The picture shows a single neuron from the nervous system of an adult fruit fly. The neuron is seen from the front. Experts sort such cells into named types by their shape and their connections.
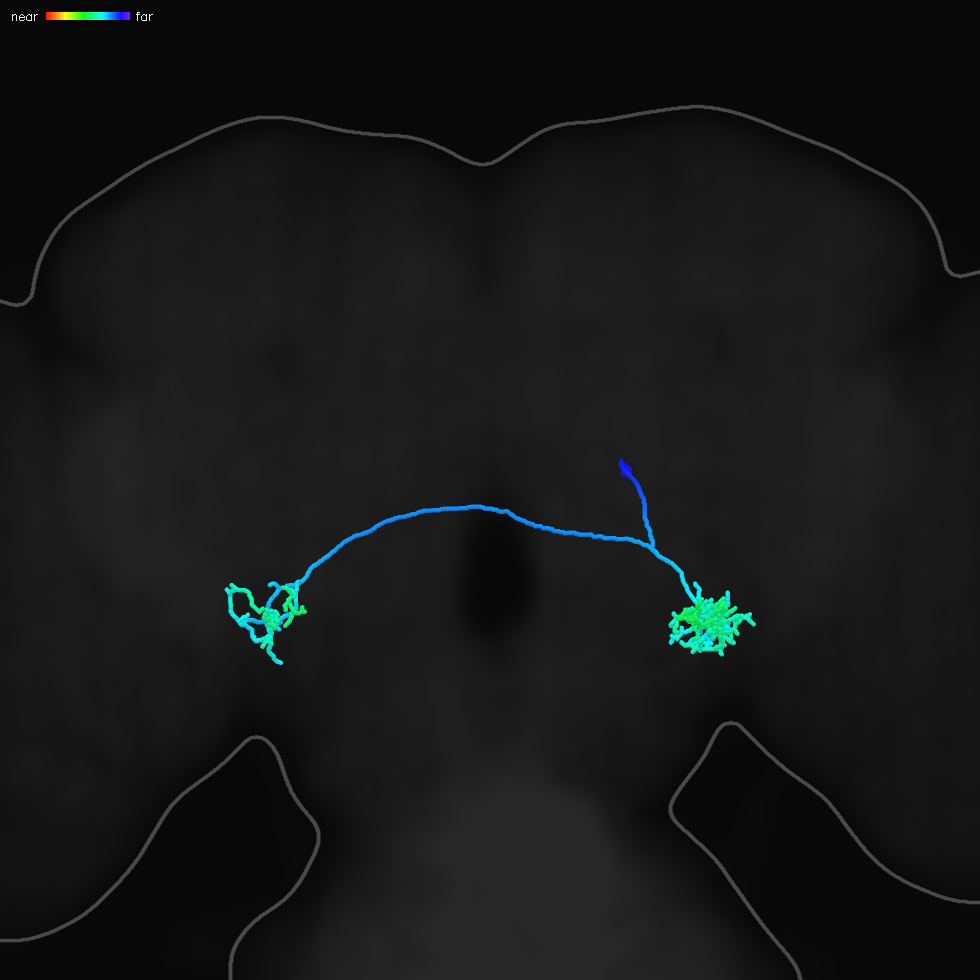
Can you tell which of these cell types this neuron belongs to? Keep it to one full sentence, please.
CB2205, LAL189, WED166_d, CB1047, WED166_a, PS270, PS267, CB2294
The cell type given to this neuron is WED166_a.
